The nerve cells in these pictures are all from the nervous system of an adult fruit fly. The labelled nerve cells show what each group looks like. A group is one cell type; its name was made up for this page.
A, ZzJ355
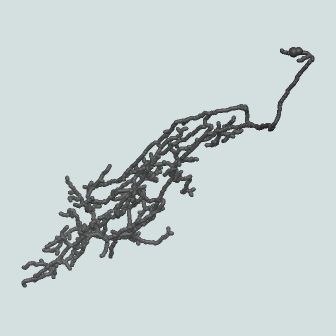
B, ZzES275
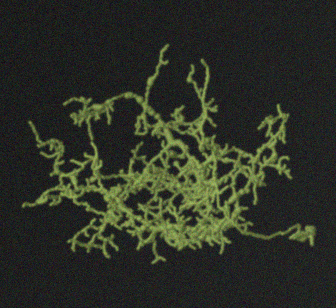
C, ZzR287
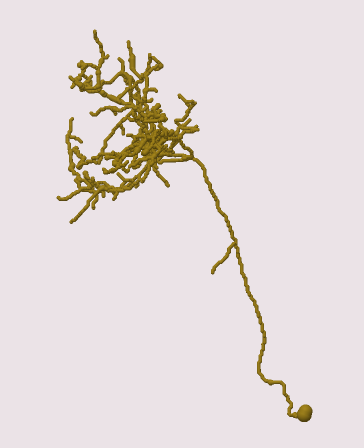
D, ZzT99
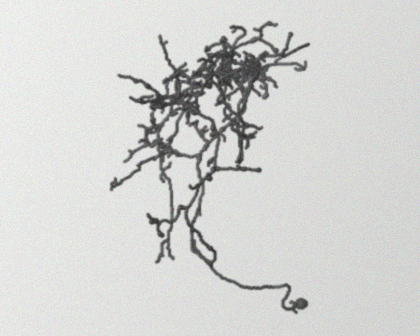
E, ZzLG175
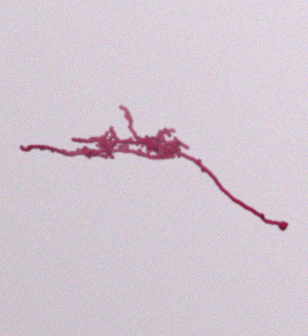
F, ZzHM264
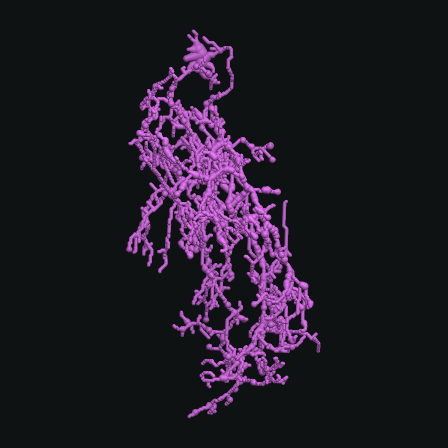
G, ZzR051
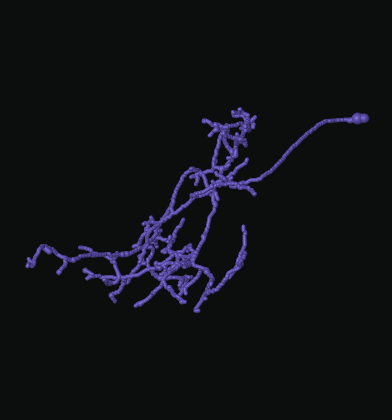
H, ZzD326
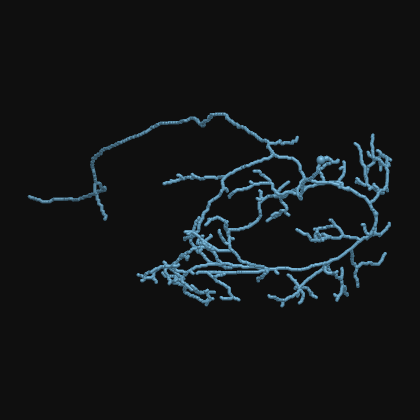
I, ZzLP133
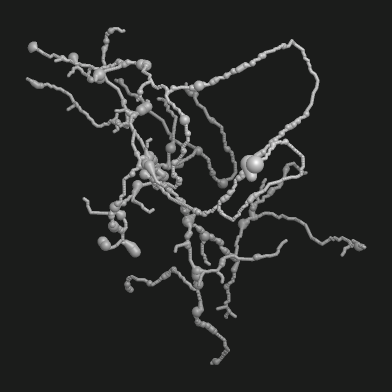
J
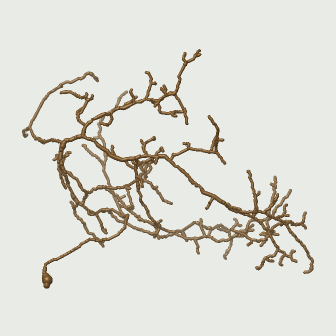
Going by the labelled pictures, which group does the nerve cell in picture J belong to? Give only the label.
ZzD326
